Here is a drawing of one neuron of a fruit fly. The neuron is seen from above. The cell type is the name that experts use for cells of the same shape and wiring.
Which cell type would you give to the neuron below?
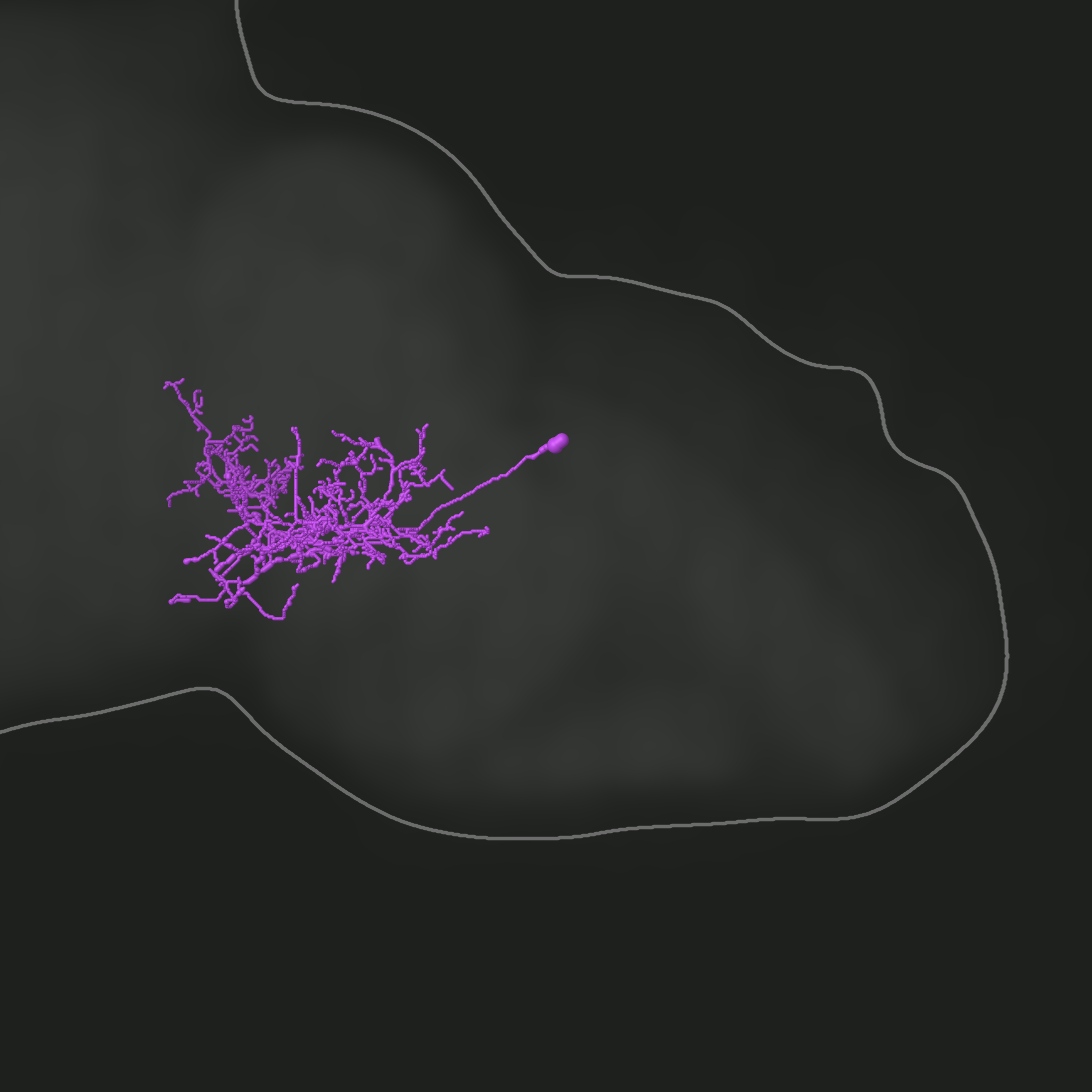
LHPV2i2_b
